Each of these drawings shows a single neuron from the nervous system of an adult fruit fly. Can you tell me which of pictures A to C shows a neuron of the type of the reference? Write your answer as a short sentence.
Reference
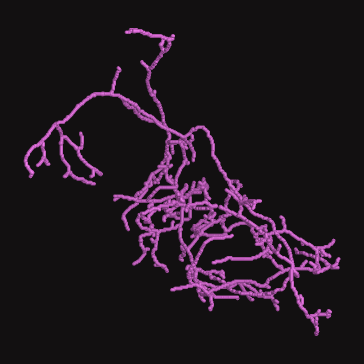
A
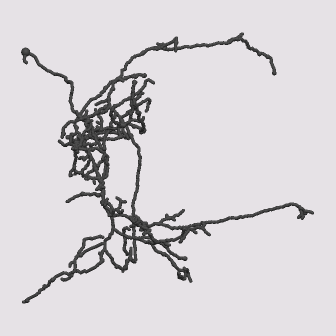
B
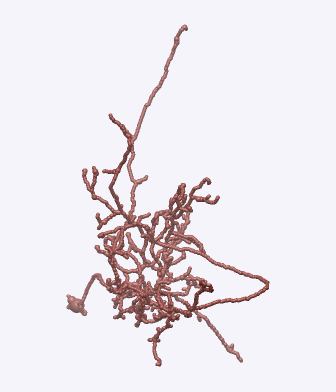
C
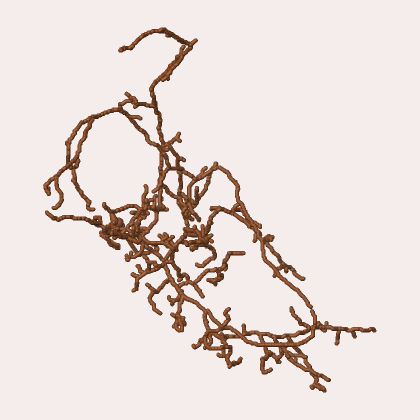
Picture C shows a neuron of the same cell type.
